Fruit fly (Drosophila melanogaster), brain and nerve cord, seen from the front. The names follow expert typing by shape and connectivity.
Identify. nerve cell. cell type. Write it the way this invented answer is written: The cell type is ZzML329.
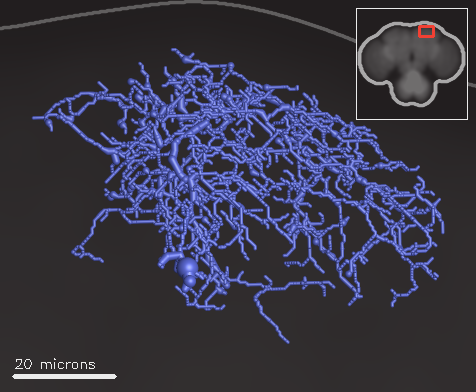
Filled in: The cell type is SLP149.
